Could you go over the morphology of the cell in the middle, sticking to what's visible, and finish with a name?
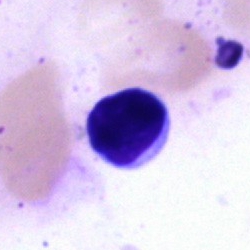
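Look first at the edge: the outline is smooth and roughly round. Now the chromatin, which is dark and densely condensed. Around it the cytoplasm forms only a thin rim, widest on the lower right side, and it is pale blue. So what you have here is a lymphocyte.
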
